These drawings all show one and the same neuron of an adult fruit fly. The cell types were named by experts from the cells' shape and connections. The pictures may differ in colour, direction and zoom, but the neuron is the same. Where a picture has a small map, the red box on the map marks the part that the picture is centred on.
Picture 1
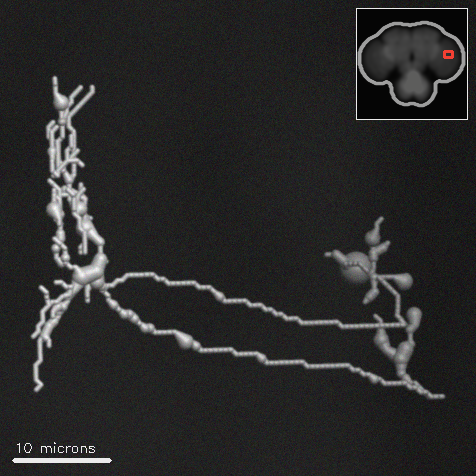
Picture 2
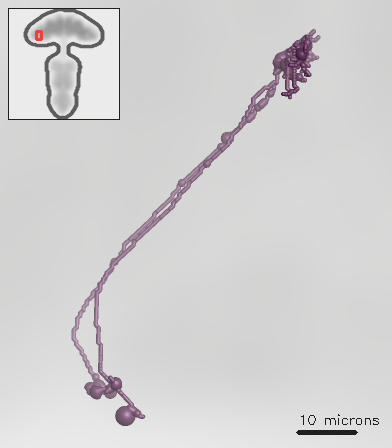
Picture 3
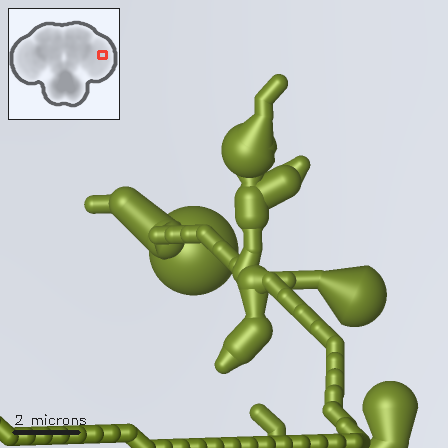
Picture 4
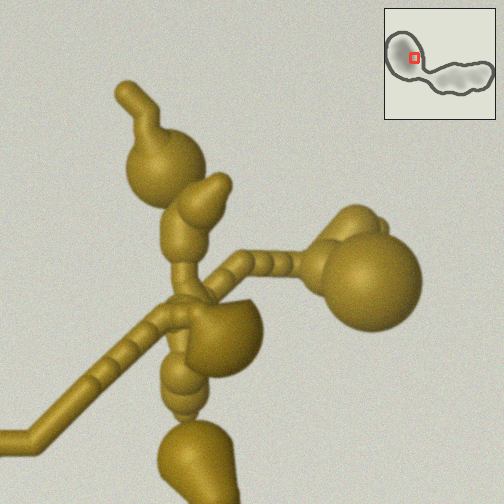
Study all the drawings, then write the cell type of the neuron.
T5d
